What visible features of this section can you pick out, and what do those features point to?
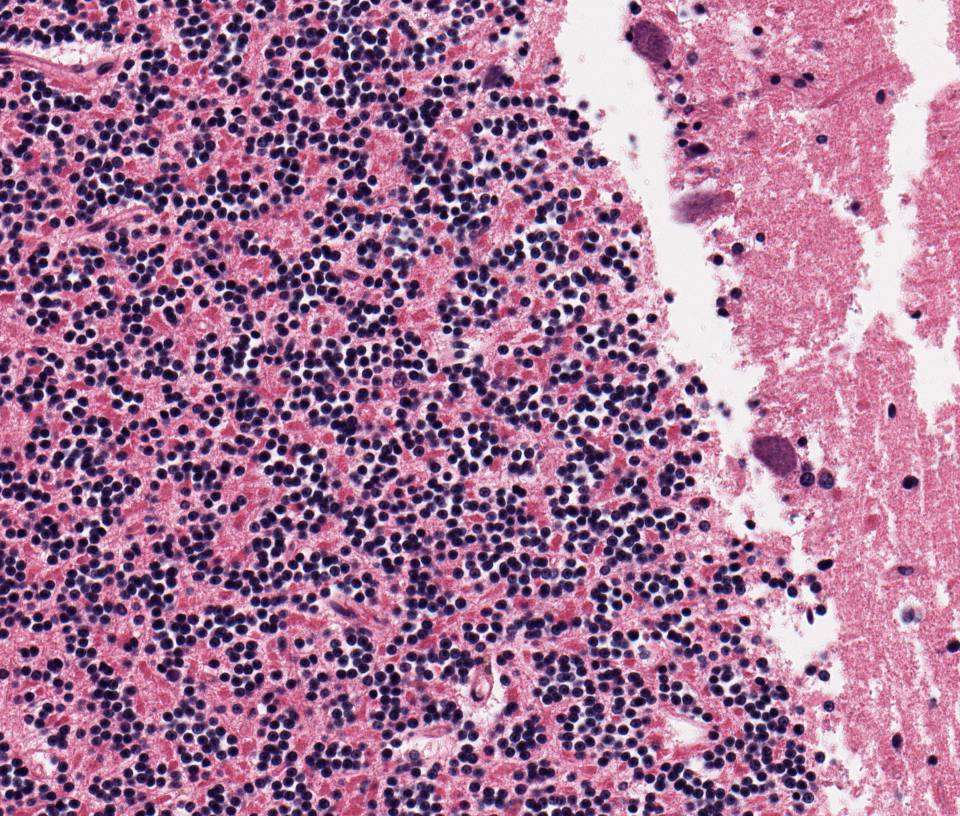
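Small dark nuclei crowd the left and centre; the right is pale pink and sparsely cellular, with the border running from top centre to bottom right. These closely packed round nuclei stain very dark and show scant cytoplasm. Three large neurons with abundant purple cytoplasm lie on the border, upper and middle right. The tissue is cerebellum.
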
